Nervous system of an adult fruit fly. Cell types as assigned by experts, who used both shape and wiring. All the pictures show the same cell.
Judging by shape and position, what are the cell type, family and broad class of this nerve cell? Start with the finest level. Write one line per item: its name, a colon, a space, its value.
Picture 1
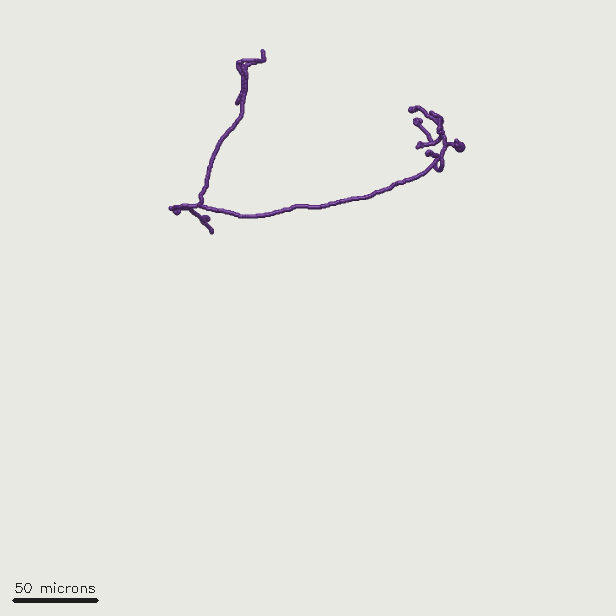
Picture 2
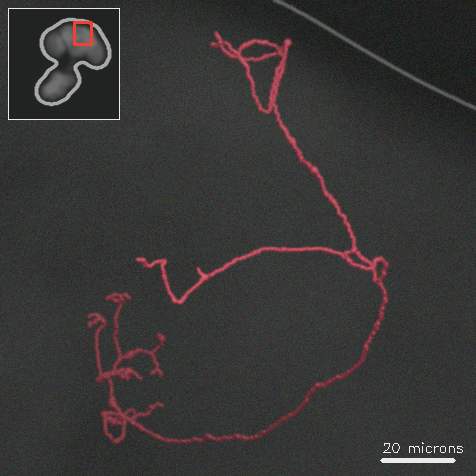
cell type: KCab-s
family: class Kenyon Cell
broad class: central-brain intrinsic neuron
